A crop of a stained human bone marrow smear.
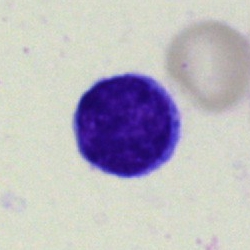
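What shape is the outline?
Round.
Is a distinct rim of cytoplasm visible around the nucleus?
No, none can be seen.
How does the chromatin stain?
Dense dark purple, faintly mottled; no vacuoles are visible anywhere in the cell.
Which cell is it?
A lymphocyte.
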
